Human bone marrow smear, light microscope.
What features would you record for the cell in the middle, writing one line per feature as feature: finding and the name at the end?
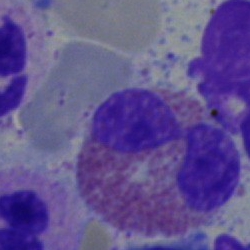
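Nucleus: one lobe at the upper part, another at the right edge
Chromatin: dark purple, coarsely clumped
Granules: coarse, reddish-pink, packing the cytoplasm
Cytoplasm: granular, filling most of the lower half
Name: eosinophil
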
